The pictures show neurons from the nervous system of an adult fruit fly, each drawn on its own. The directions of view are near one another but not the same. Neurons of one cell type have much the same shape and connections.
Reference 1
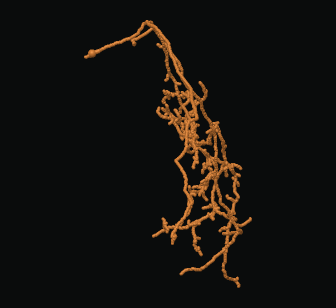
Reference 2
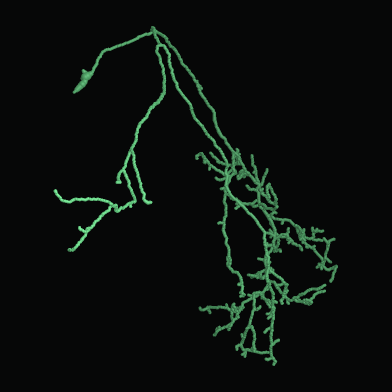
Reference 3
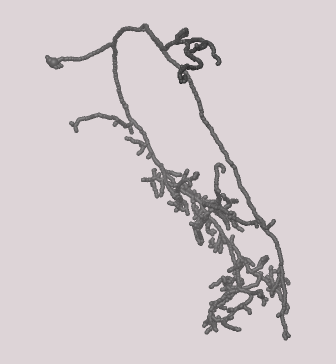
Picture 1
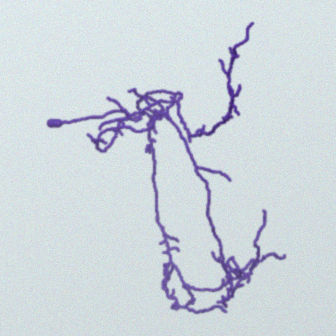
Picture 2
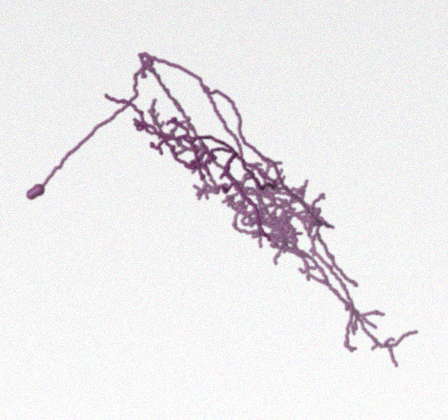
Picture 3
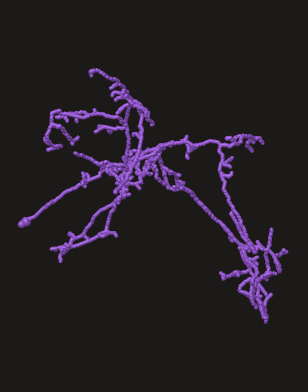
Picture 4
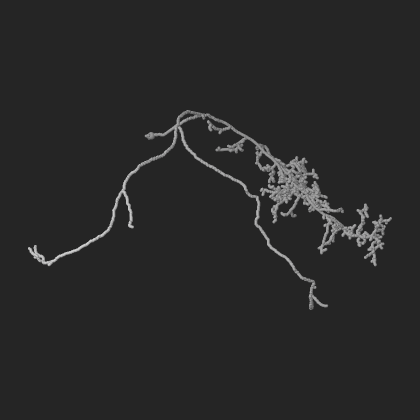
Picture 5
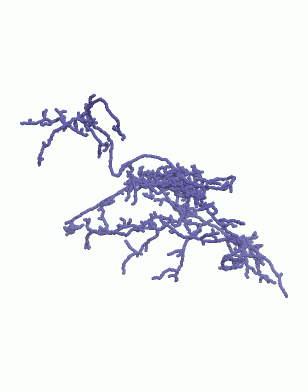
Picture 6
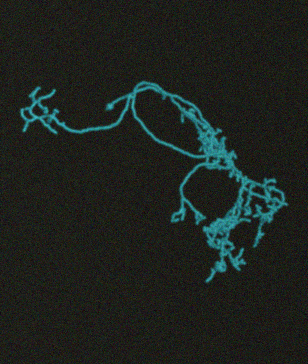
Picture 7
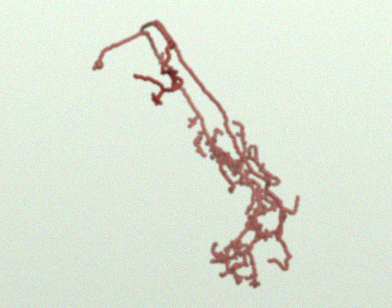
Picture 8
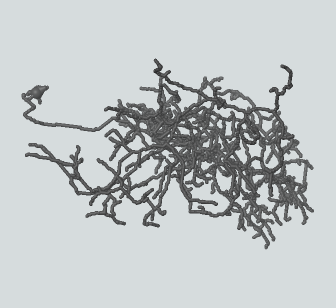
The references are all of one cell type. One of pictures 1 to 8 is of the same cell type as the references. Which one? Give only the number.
7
